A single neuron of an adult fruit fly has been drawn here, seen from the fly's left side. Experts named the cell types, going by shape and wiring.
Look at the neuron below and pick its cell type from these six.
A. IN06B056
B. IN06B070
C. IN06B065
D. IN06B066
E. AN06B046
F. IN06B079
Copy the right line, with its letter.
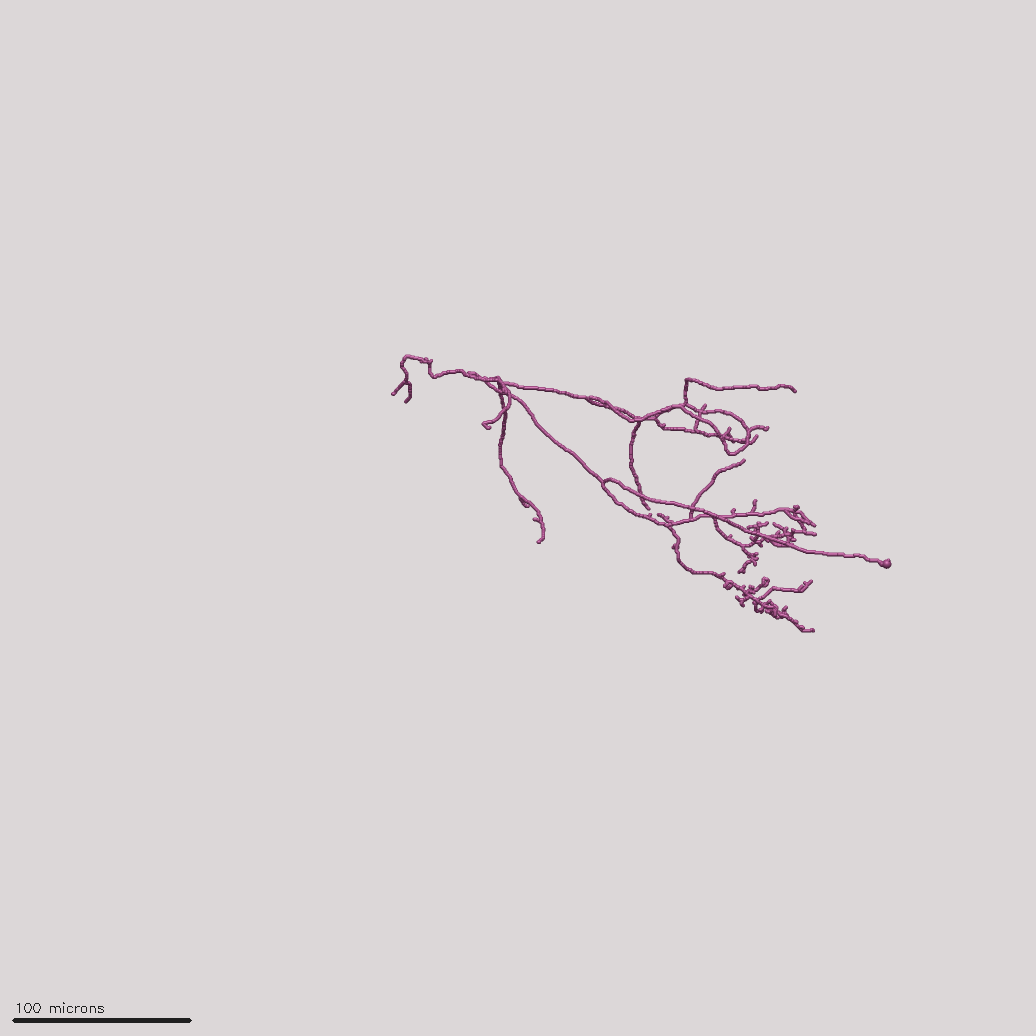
B. IN06B070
